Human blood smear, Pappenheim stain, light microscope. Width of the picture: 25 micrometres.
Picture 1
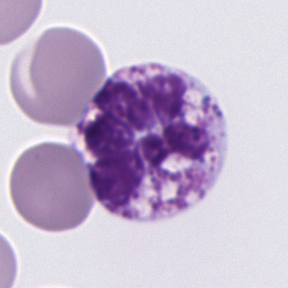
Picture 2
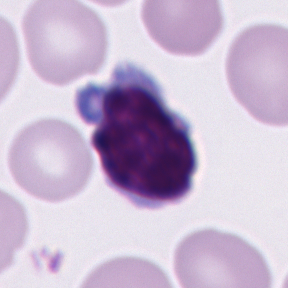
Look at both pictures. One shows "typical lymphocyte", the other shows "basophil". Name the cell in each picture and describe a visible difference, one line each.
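Picture 1: basophil. The nucleus is divided into several lobes.
Picture 2: typical lymphocyte. The nucleus is a single unlobed oval mass whose long axis runs from upper left to lower right.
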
